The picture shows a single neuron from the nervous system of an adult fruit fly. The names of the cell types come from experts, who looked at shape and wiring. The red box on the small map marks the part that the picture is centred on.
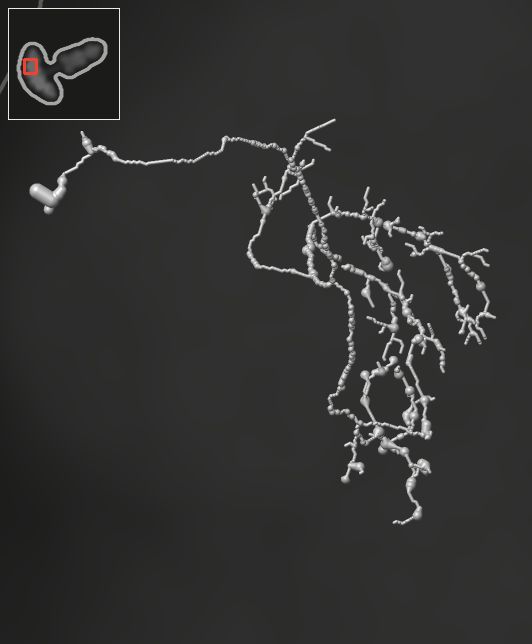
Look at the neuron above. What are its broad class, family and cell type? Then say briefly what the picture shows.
Its broad class is central-brain intrinsic neuron. The family is hemilineage SLPal3_and_SLPal4_dorsal. It is of cell type CB3005. It is in the brain and does not reach the nerve cord. Dozens of branch ends can be seen.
